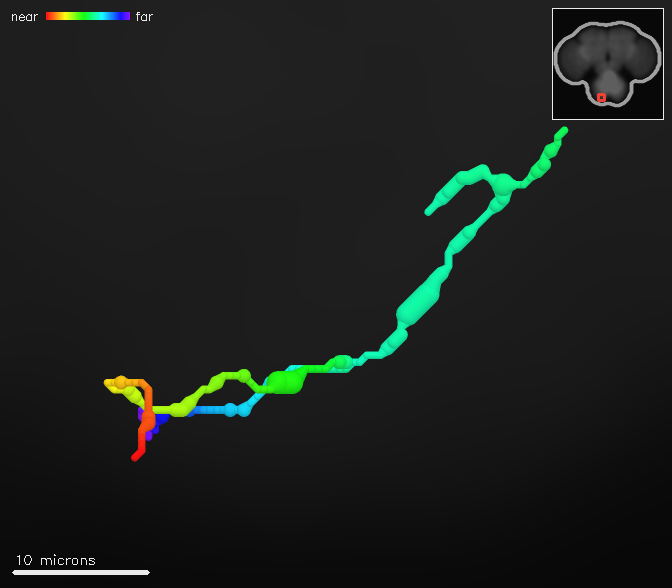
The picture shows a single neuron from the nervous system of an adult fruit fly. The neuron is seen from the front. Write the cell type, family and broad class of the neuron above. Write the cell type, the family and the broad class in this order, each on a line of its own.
SNta27
class mechanosensory tactile
sensory neuron entering the nerve cord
